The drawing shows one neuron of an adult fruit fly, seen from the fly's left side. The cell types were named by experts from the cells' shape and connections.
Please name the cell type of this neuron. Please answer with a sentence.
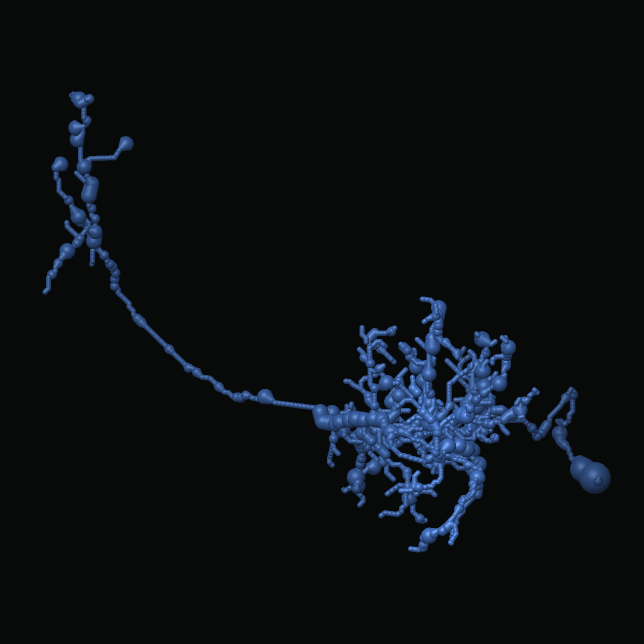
The cell type is Y11.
